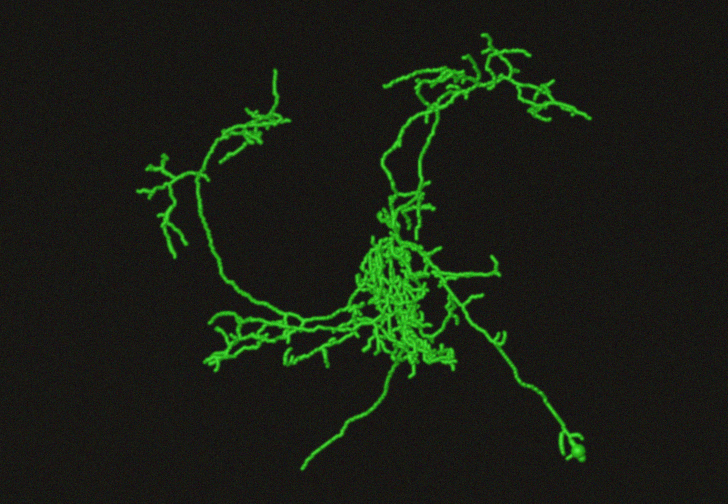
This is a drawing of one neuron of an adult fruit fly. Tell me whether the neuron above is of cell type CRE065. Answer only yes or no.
no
